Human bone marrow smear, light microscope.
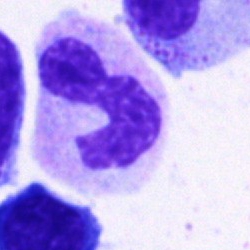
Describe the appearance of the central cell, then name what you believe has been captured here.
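Nucleus a curved, horseshoe-like band, hollow opening to the left. Chromatin dark purple, coarsely clumped. No nucleolus seen. Outline smooth, roughly oval. Band neutrophil.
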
